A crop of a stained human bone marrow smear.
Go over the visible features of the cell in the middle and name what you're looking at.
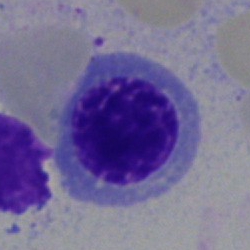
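The cell has a roughly round, smooth outline. Its chromatin is dark purple and clumped, with small paler gaps between the clumps. A moderate rim of pale blue cytoplasm surrounds the nucleus on all sides and shows no visible granules. This is an erythroblast.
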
